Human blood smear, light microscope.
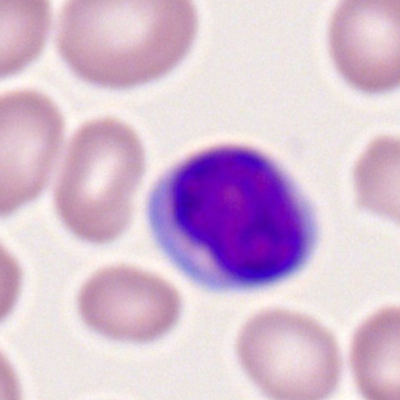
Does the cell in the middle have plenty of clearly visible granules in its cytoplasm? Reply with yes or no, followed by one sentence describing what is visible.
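No. No granules are visible in the cytoplasm.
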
